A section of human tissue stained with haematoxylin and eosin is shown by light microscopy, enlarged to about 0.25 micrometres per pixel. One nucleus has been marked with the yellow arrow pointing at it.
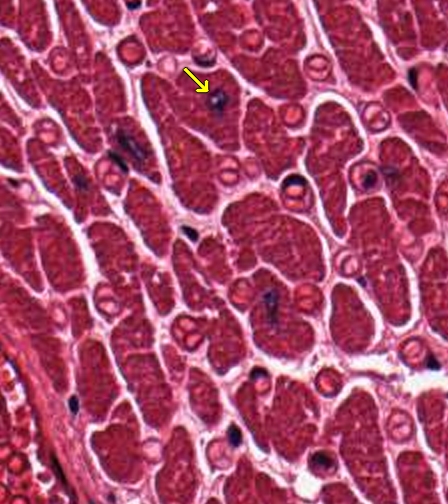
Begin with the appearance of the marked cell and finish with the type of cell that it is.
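The nucleus is dark and irregular in shape, and it sits in the middle of the cell's profile. The cytoplasm is abundant, deep red, and finely stippled throughout. The cell is cut across and has an irregular, many-sided outline bordered by thin pale clefts. Small round vessels containing red cells lie against its edges, between it and the neighbouring fibres. It is a cardiomyocyte.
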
